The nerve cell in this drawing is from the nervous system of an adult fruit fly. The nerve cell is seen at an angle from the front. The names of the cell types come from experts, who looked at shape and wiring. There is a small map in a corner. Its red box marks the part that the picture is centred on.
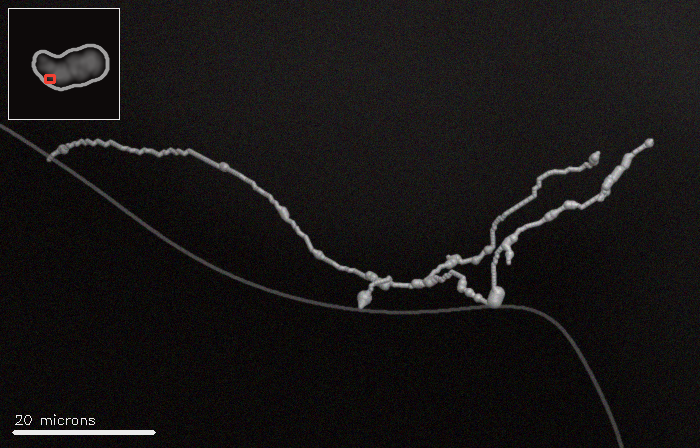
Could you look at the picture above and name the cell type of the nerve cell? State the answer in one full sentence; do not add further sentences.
This nerve cell has been assigned cell type SNta29.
